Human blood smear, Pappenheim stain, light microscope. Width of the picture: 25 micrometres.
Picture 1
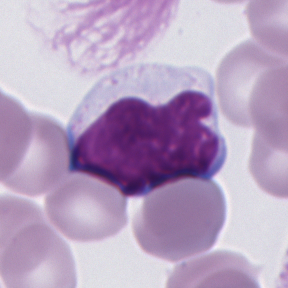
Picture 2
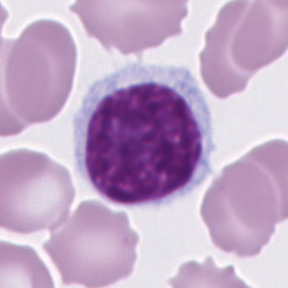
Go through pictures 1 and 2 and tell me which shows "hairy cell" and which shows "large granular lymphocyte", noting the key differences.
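The large granular lymphocyte is in picture 1, and the hairy cell in picture 2. In picture 1, notches and knob-like lobes mark the upper right border of the nucleus, and the dense chromatin is dark purple. Its cytoplasm is pale, nearly colourless with a faint blue tint, and holds a few scattered fine purple granules.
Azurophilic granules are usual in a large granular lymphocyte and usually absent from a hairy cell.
The hairy cell has a round nucleus, its dark purple chromatin coarsely clumped with small paler patches between. A thin pale blue cytoplasmic rim encircles the whole nucleus, widest along the top, with a fuzzy, slightly ragged outer edge. This cell is about 13 micrometres across, the nucleus filling about 70% of its area.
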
